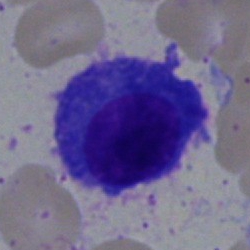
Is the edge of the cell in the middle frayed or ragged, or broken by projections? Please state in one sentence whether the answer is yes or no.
Yes, a rough outline, ragged or with projections, blebs or tags, belongs to this cell.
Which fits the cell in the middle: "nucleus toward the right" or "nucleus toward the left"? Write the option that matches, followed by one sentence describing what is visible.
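Nucleus toward the right. The nucleus sits off-centre, toward the lower right of the cell.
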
